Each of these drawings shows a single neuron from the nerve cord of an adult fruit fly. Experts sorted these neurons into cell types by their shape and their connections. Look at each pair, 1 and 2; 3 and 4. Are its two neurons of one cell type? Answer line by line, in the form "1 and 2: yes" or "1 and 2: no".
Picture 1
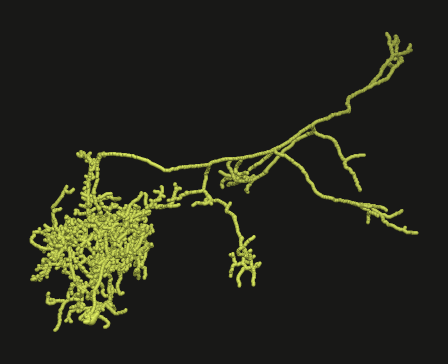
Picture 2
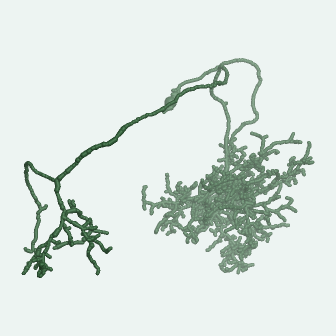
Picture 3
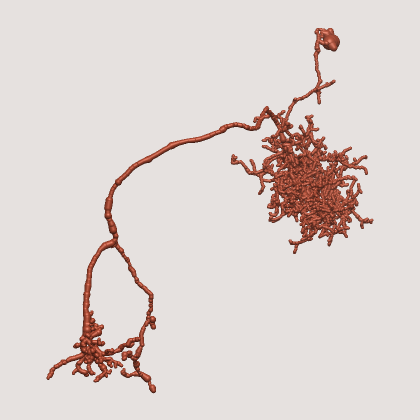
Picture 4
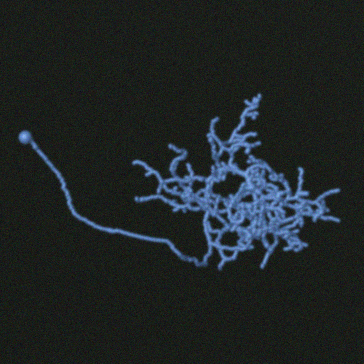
1 and 2: no
3 and 4: no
